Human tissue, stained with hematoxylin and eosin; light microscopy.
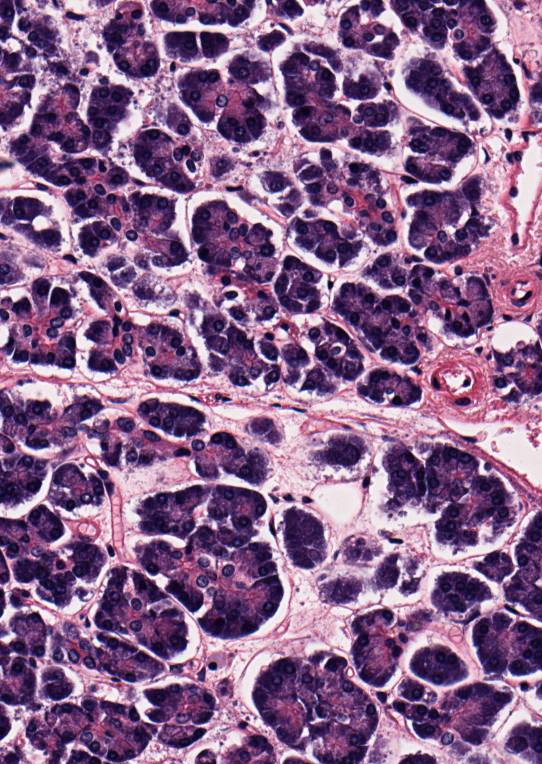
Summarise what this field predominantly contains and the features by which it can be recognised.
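In this field the tissue is exocrine pancreas. The acinar cell nuclei are round and lie toward the outer, basal part of each acinus.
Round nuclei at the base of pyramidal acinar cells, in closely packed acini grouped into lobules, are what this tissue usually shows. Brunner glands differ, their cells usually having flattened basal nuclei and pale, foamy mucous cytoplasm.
The acinar lumens are narrow and hardly visible. Between the acini the stroma is scant, loose and pale pink, and no fat cells lie among the lobules.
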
